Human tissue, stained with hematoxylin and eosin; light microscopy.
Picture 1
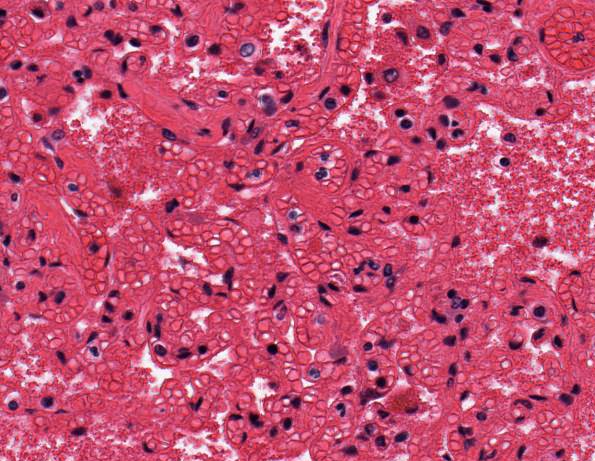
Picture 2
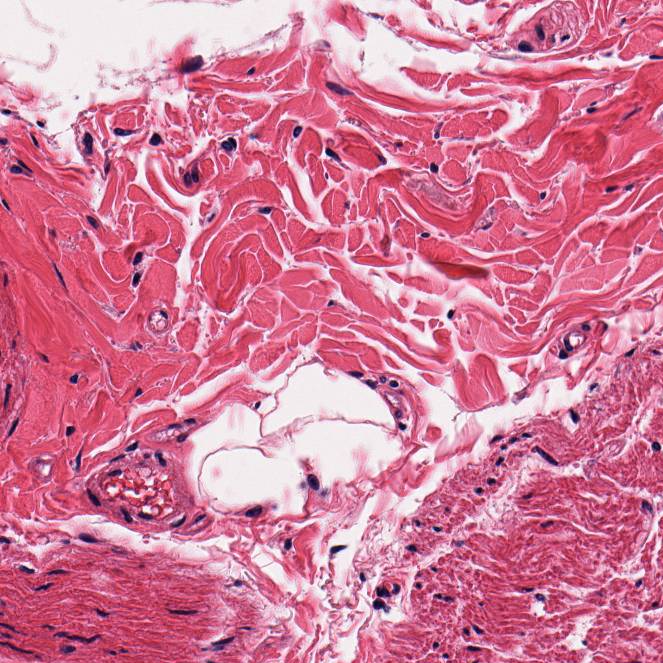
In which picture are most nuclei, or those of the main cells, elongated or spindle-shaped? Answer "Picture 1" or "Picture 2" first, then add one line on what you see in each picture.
Picture 2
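Picture 1: The nuclei of the vacuolated cells are round, dark and mostly centrally placed.
Picture 2: The nuclei among the collagen bundles are sparse, small, dark and spindle-shaped.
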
